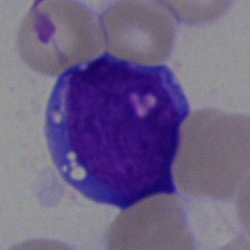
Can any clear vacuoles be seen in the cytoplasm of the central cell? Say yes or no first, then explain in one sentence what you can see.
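Yes. A small cluster of clear vacuoles sits in the cytoplasm at the lower left.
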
